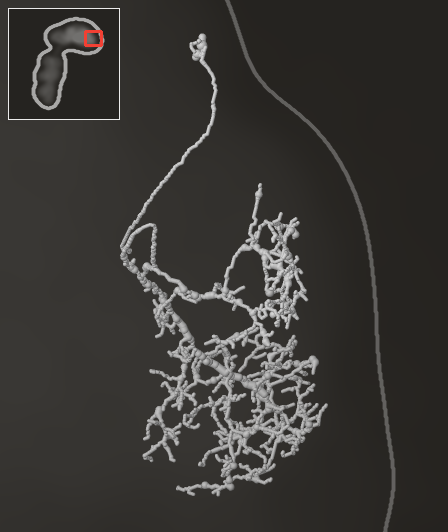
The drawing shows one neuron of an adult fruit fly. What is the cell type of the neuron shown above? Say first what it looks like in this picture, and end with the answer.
The cell body is at the top of the picture. The picture shows dozens of branch ends. Its broad class is central-brain intrinsic neuron. Its cell type is LHAD3f1_a.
